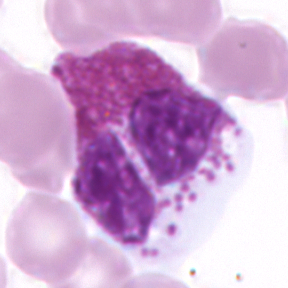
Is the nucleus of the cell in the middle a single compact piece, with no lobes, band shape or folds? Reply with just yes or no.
No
